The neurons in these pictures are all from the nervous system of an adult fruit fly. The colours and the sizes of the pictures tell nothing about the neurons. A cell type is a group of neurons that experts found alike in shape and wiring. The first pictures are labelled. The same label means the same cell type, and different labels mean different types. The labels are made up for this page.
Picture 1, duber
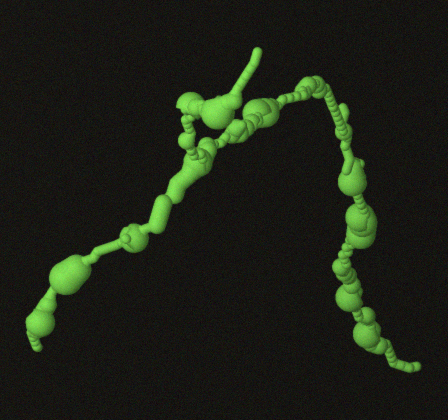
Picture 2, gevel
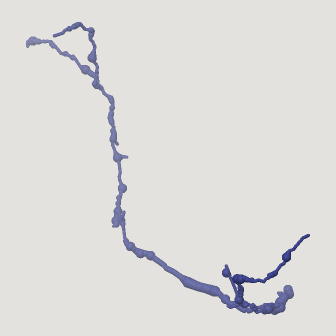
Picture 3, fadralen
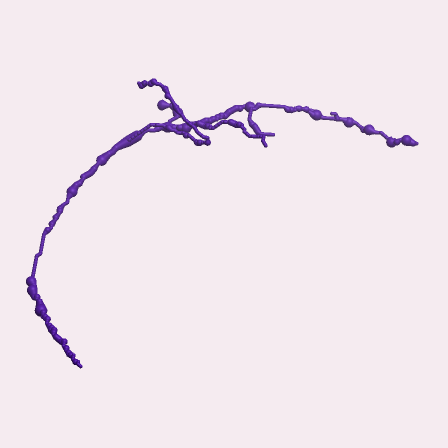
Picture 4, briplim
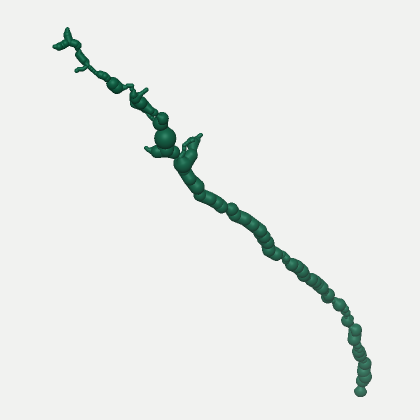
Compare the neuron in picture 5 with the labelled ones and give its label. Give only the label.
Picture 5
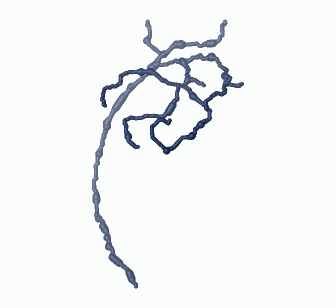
fadralen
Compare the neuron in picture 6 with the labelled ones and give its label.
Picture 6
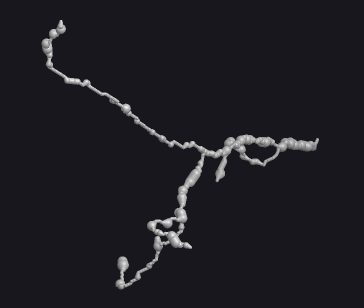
duber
